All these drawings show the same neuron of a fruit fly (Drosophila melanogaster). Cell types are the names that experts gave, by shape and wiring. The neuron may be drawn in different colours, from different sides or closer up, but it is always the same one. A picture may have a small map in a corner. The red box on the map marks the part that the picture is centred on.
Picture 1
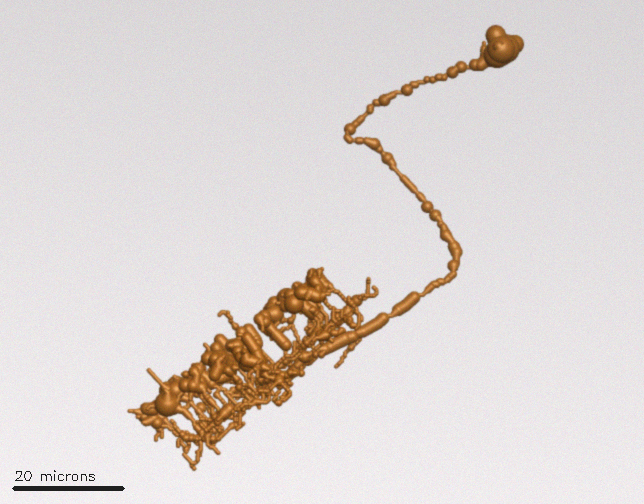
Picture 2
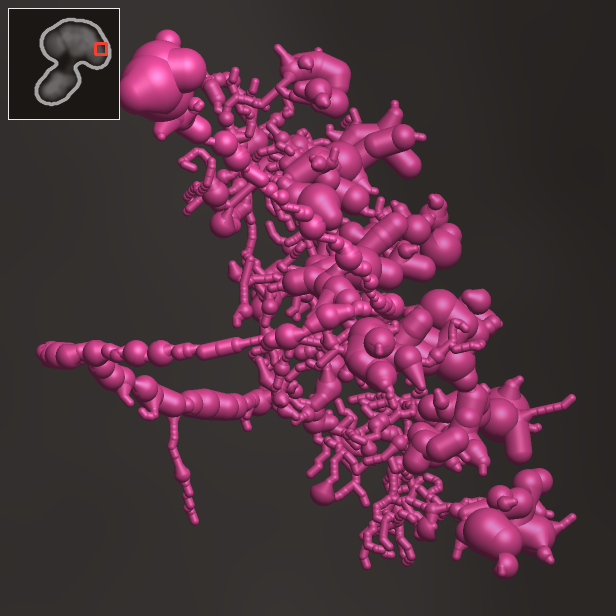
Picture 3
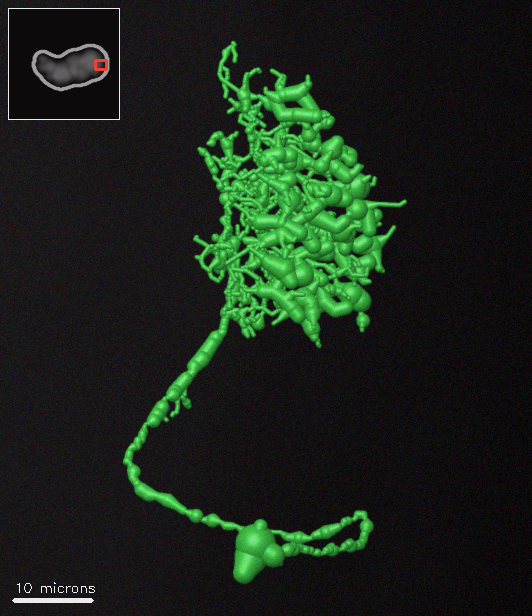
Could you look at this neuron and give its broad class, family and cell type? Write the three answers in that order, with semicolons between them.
optic-lobe intrinsic neuron; Dm; Dm4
